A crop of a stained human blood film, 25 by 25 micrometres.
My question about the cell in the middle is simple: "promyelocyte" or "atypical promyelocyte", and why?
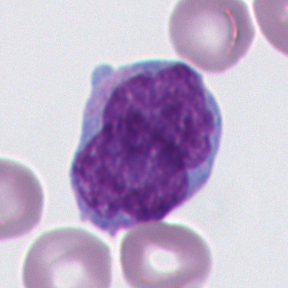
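Atypical promyelocyte, I'd say, rather than promyelocyte. Going over what is there: the outline is irregular rather than smoothly round. A small pale-blue bleb of cytoplasm juts from the upper left edge. Around most of the nucleus the cytoplasm makes only a narrow rim, and it is pale blue. The nucleus measures about 15 by 10 micrometres.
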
